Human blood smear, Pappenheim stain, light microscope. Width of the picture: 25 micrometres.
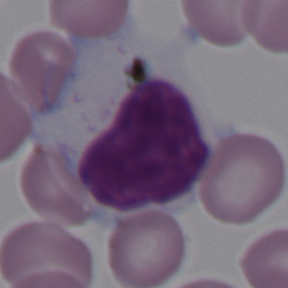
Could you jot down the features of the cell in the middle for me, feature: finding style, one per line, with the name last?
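Outline: lumpy, not smoothly round
Nucleus: broader at the bottom, narrowing towards the top
Chromatin colour: deep purple throughout the nucleus
Chromatin texture: dense, with a few slightly paler streaks
Name: large granular lymphocyte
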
